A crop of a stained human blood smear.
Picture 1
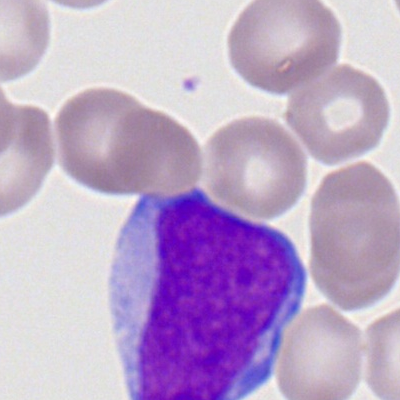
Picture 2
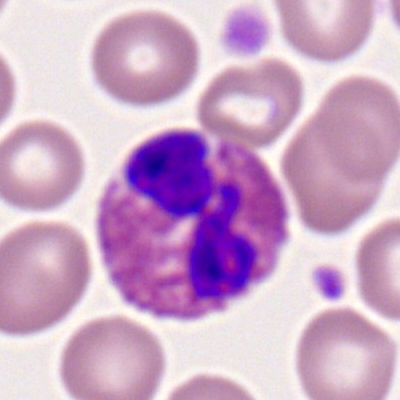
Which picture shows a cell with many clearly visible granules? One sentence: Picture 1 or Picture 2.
In picture 2, the cytoplasm of the cell holds many visible granules.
